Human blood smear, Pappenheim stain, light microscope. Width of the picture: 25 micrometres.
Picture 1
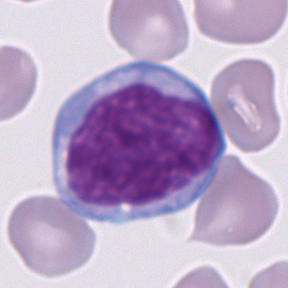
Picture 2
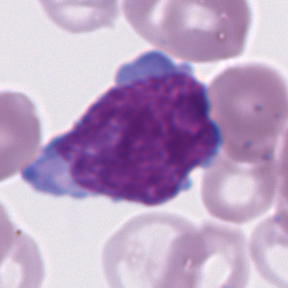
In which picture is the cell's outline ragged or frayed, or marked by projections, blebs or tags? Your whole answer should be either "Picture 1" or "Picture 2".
Picture 2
